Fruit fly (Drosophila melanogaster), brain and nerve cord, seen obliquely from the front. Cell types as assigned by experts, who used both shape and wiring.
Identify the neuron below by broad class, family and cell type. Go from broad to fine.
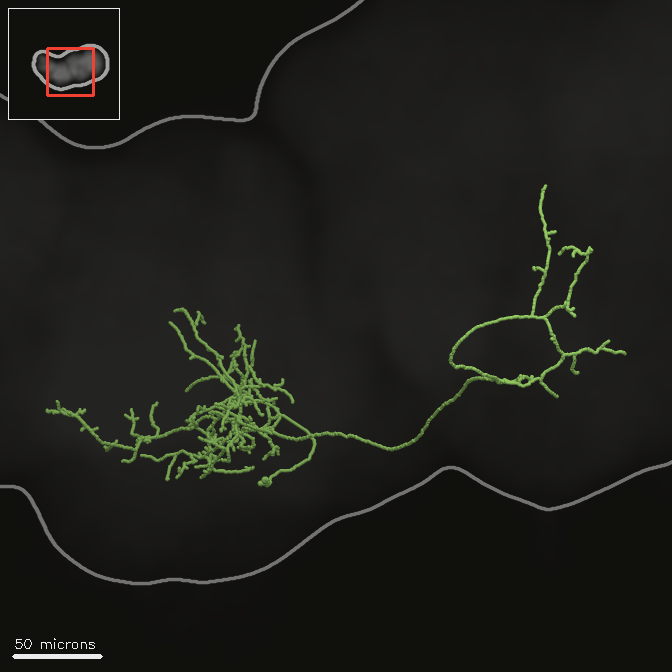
ascending neuron; hemilineage 08B; AN08B066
